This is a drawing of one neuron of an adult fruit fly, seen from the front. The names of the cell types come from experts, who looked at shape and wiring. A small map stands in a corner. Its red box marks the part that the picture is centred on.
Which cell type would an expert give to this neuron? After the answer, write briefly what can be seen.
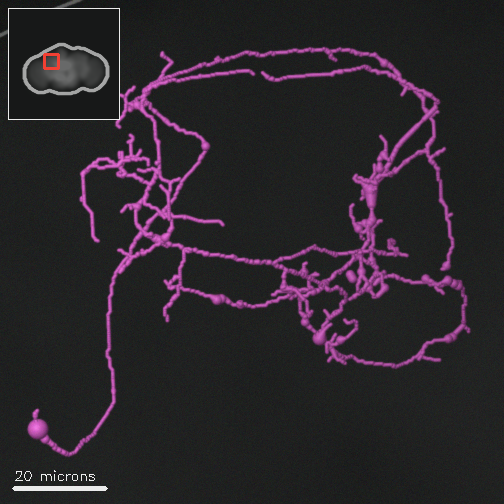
The cell type is CL024_a. It is a central-brain intrinsic neuron. Its cell body lies at the lower left of the picture. By the scale bar it is about 95 microns wide in this view. The picture shows dozens of branch ends.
